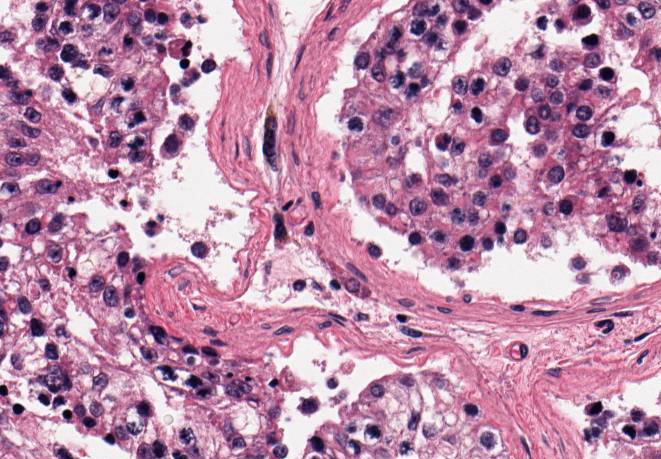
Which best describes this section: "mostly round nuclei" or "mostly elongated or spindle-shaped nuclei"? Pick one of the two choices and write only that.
Mostly round nuclei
